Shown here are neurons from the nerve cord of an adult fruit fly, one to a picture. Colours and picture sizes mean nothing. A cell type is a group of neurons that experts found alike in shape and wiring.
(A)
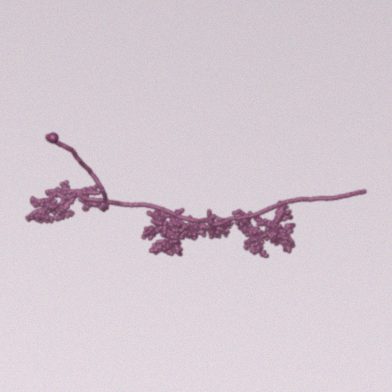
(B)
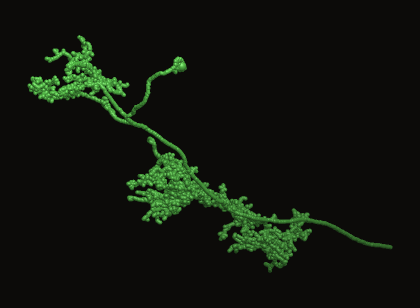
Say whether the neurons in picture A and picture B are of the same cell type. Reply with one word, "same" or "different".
same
